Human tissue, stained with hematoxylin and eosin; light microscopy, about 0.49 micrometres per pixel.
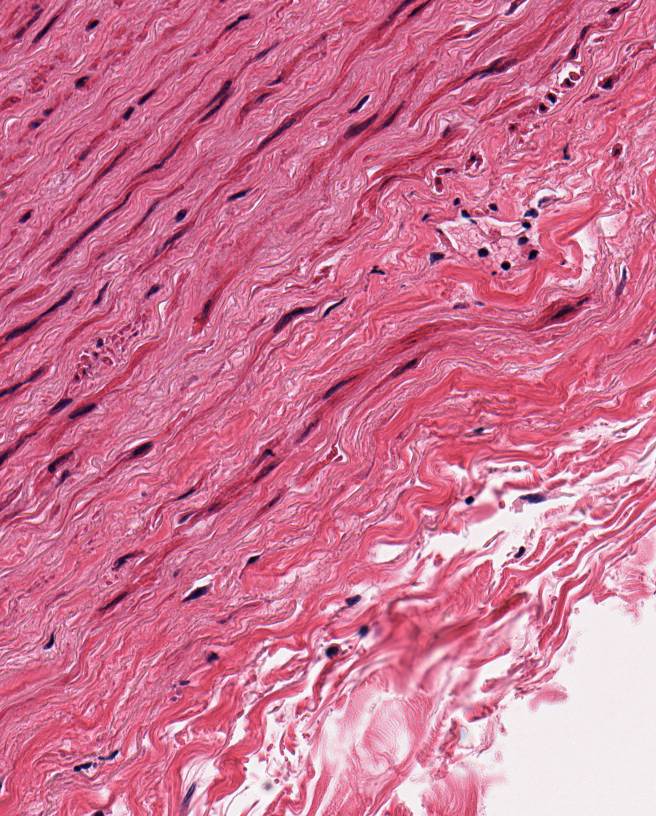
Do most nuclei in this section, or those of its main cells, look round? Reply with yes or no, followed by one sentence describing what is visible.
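No. The nuclei are dark, elongated and spindle-shaped, lying parallel to the fibres.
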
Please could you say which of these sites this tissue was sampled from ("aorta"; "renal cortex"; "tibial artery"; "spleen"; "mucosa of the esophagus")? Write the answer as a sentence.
The site this tissue was sampled from is the aorta.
